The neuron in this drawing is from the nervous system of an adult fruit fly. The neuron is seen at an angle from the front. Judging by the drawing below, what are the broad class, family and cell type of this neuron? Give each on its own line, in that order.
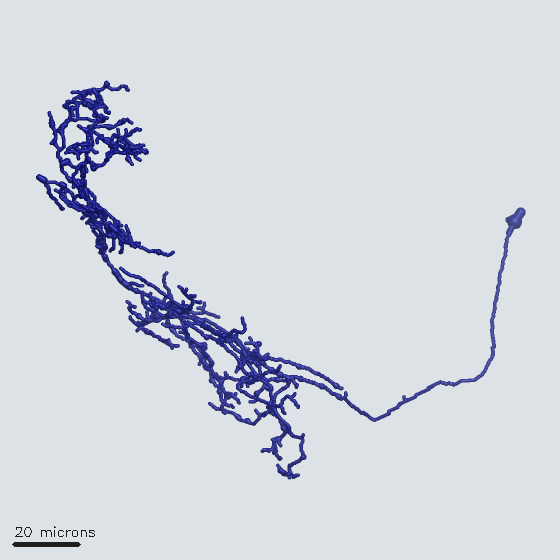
central-brain intrinsic neuron
hemilineage DM5_ventral
LAL185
